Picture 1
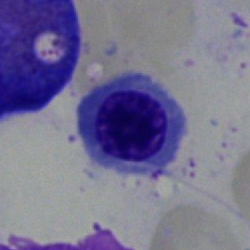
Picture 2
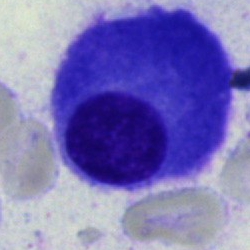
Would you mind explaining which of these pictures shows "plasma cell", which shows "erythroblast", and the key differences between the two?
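Let's start with the answer: picture 1 is the erythroblast and picture 2 is the plasma cell. Both outlines are roughly round, though the erythroblast's edge is slightly uneven. Now look at the erythroblast's nucleus: it lies near the centre of the cell, with cytoplasm on all sides forming a moderate rim.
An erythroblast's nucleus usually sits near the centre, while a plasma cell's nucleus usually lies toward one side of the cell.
In the plasma cell, by contrast, the cytoplasm is abundant and covers more area than the nucleus. Next, compare the colours: the erythroblast's cytoplasm is blue, and the plasma cell's is a deep blue.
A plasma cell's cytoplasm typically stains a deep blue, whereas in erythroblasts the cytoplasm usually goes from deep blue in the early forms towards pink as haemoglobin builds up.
Notice, too, the paler patch of cytoplasm next to the plasma cell's nucleus on its upper-right side.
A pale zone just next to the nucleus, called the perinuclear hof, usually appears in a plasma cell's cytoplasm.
Finally, the erythroblast's chromatin is dark purple and clumped into coarse patches, and neither cell shows distinct granules in its cytoplasm.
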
